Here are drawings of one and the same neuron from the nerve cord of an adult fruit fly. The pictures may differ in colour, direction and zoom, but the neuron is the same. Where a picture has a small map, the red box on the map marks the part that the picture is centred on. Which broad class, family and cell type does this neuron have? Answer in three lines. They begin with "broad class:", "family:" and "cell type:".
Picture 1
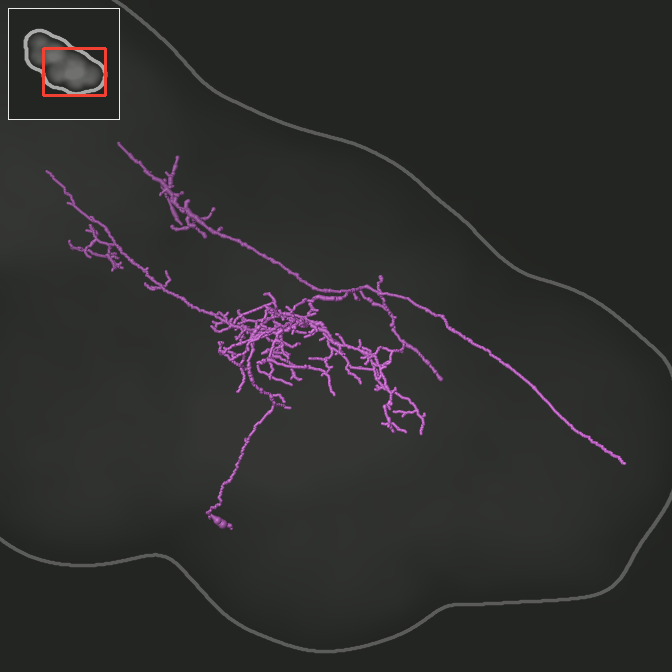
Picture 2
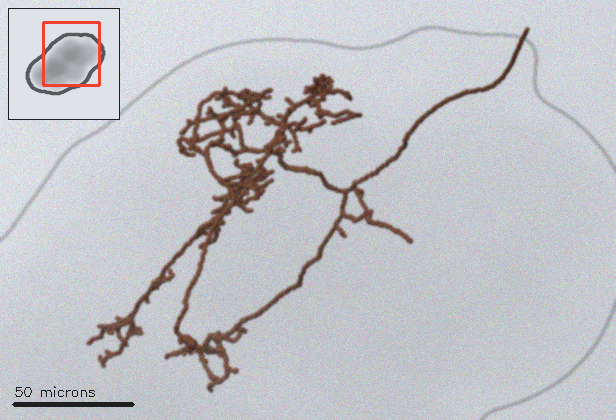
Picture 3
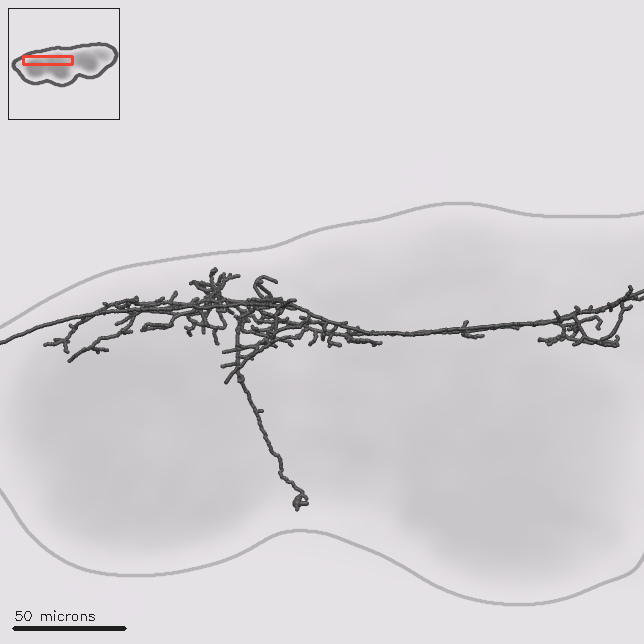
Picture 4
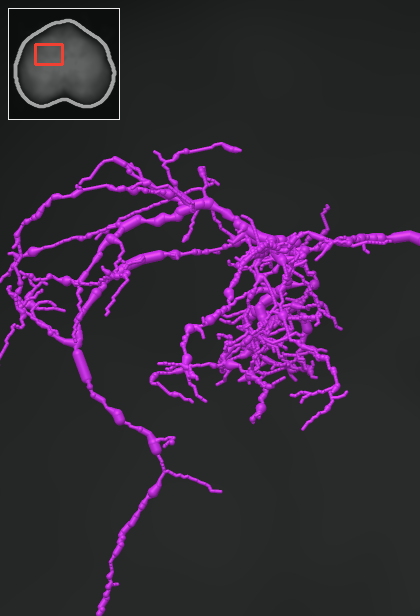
broad class: ascending neuron
family: hemilineage 06A
cell type: AN06A018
